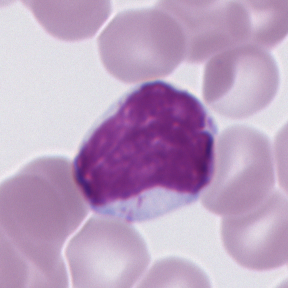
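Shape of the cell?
Roughly rounded, smooth edge.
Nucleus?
Single unlobed mass, lower edge flattened against the cytoplasm.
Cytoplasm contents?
A few small reddish-purple granules in the lower part; no vacuoles.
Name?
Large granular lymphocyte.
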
